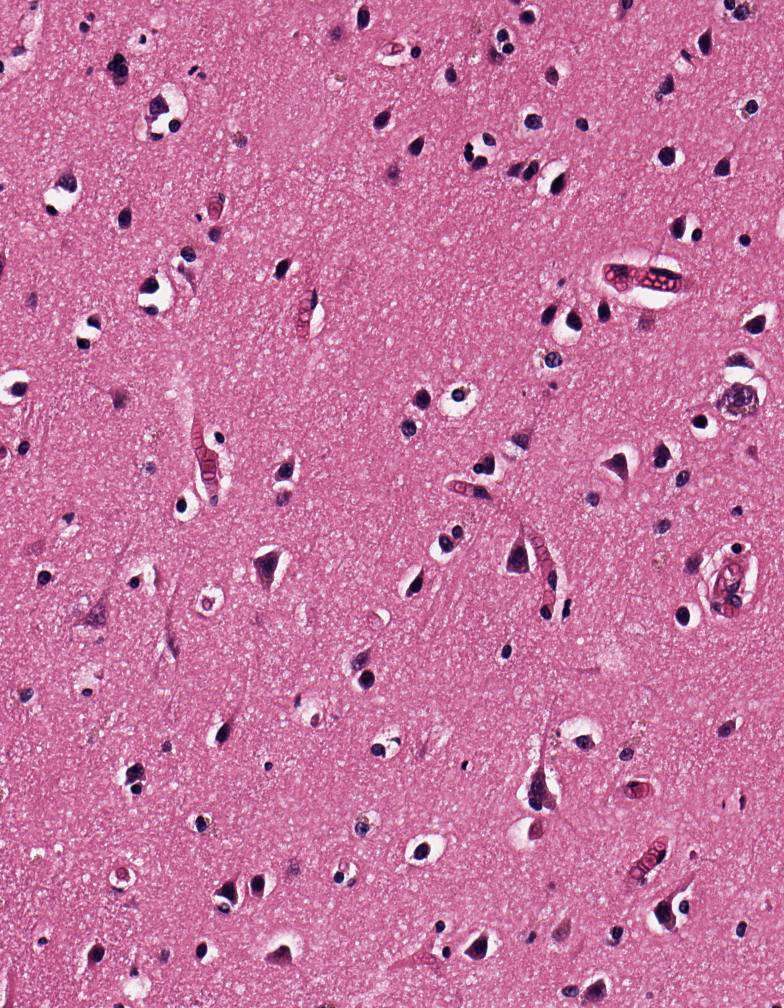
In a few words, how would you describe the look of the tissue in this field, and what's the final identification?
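Single cells lie scattered fairly evenly through a uniform pink background, with no organised units. Between them is finely granular, finely vacuolated eosinophilic neuropil, not collagen bundles. A few dark triangular cell bodies taper into a single process among small round nuclei. This is cerebral cortex.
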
